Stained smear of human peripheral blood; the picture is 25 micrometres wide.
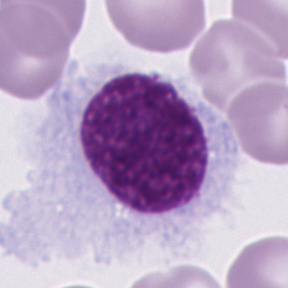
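Hairy cell, the nucleated one in the middle of this blood smear: its outer border is ragged and frayed, most of all at the lower left. The nucleus is a smooth oval with no indentation or lobes, and it sits off-centre toward the upper right. You won't see any distinct purple or red granules in the cytoplasm.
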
